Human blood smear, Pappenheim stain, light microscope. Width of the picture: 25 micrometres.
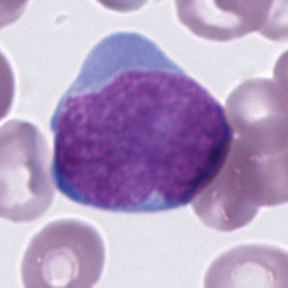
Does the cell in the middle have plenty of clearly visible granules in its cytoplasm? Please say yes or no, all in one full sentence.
No, there is no granule to be seen in the cell's cytoplasm.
